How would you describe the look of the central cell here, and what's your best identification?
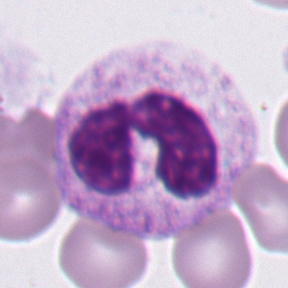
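First, the outline: roughly round. Next, the nucleus: two lobes, joined by a narrow bridge at the top. Then the nucleoli: none visible. Last, the cytoplasm: filled with fine lilac granules. The cell is a segmented neutrophil.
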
